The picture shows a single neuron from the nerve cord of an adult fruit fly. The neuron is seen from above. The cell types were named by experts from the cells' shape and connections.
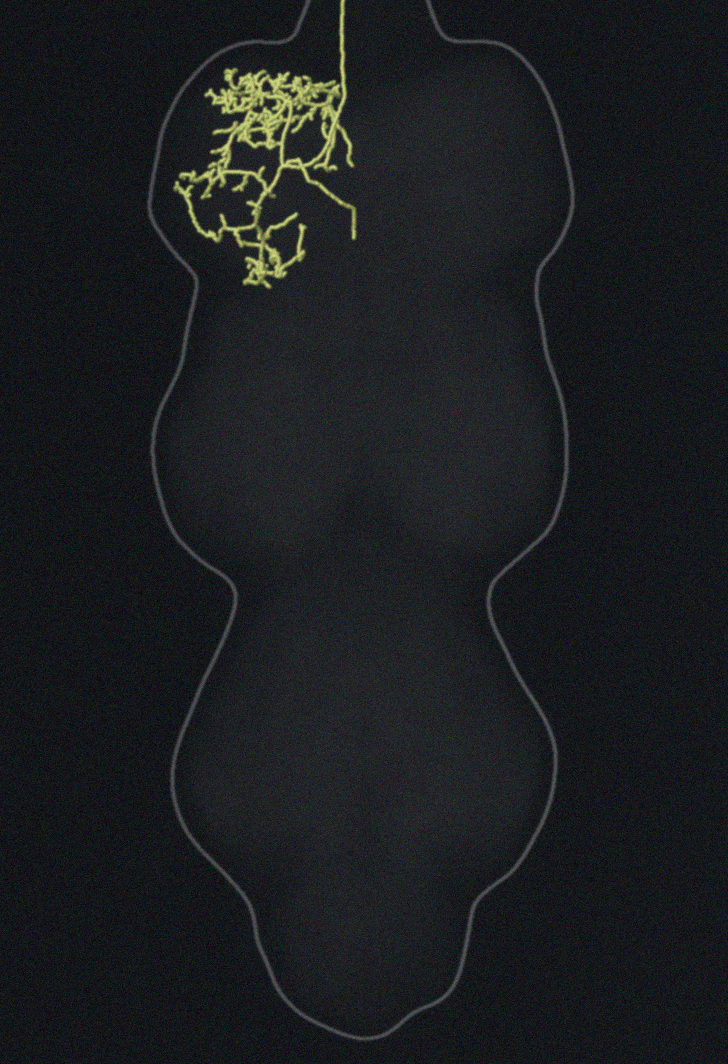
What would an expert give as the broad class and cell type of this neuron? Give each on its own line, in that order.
ascending neuron
ANXXX191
